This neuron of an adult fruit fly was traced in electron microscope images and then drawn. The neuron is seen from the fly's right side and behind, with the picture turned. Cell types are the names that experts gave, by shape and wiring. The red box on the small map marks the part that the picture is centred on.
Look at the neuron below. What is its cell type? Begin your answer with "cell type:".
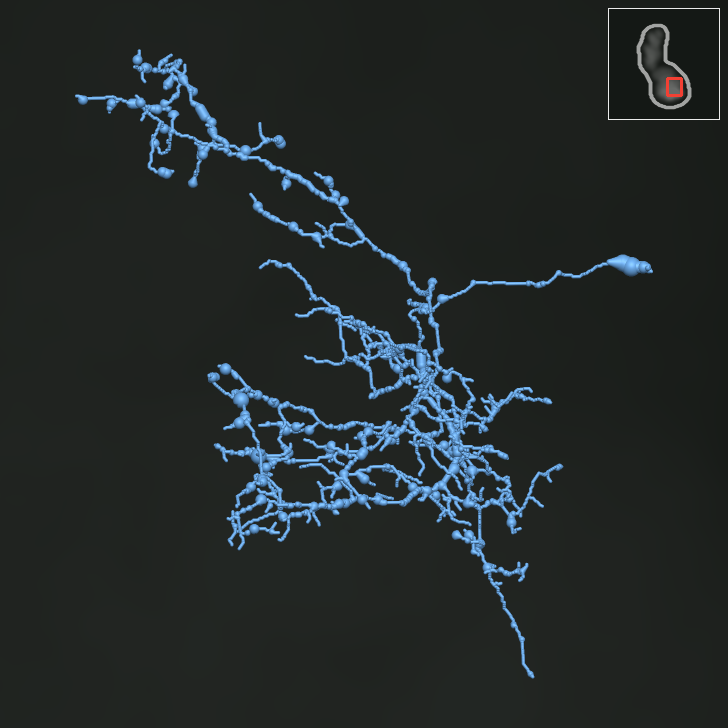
cell type: CL235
